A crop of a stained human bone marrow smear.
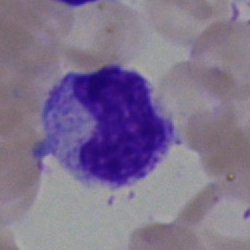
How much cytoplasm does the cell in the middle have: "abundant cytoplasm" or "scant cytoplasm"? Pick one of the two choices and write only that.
Scant cytoplasm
